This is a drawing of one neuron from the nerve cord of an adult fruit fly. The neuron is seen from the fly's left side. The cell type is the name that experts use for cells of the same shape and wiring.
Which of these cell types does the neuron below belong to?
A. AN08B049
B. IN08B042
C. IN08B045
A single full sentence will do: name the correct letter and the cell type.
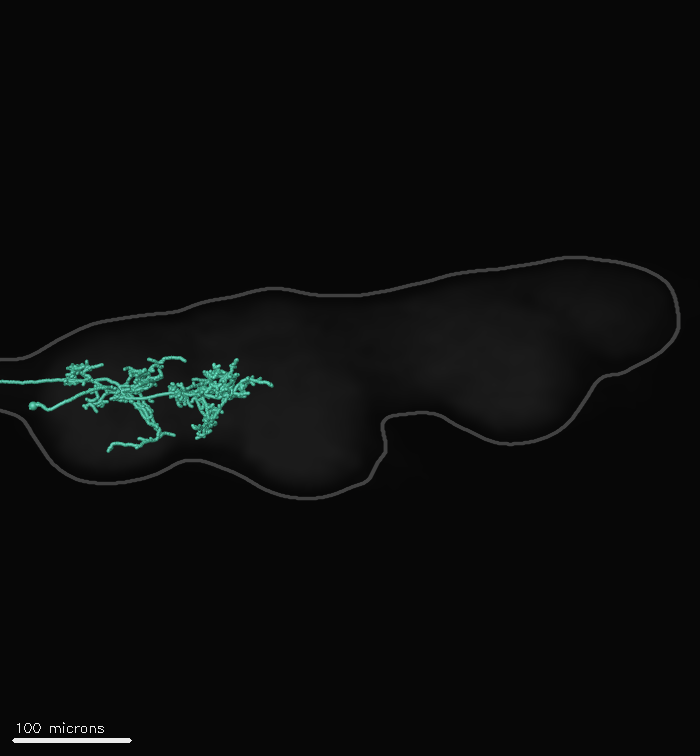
It is option A, AN08B049, that gives the cell type of the neuron.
